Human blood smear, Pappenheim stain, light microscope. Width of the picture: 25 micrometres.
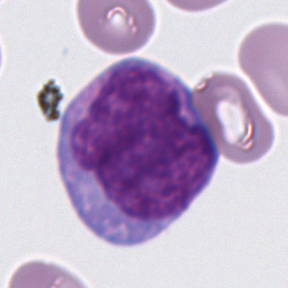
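Atypical promyelocyte in a stained smear of human peripheral blood: a cell about 16 micrometres across, its outline smooth and rounded with no surface projections. The nucleus, about 13 micrometres across and filling about 60% of the cell's area, sits off-centre toward the upper right. No clear vacuoles show in the cytoplasm, and a red cell touches its right edge.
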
